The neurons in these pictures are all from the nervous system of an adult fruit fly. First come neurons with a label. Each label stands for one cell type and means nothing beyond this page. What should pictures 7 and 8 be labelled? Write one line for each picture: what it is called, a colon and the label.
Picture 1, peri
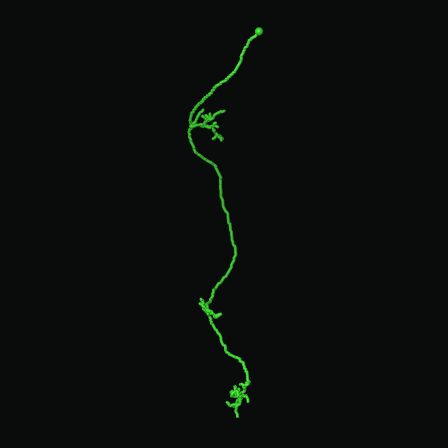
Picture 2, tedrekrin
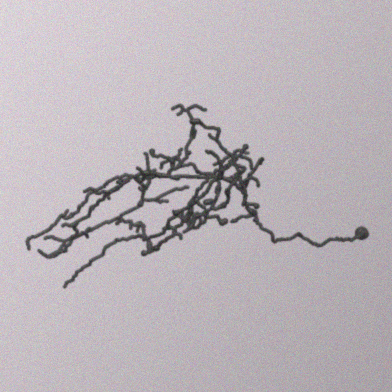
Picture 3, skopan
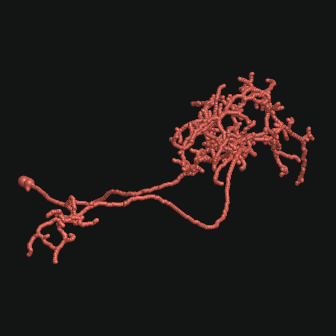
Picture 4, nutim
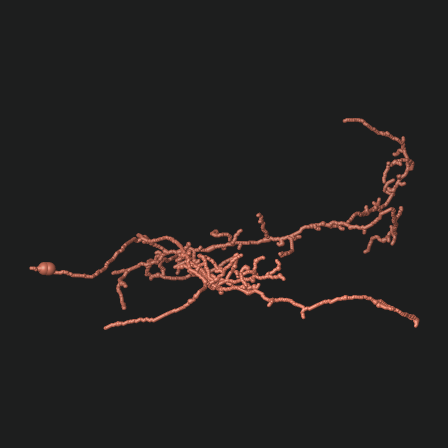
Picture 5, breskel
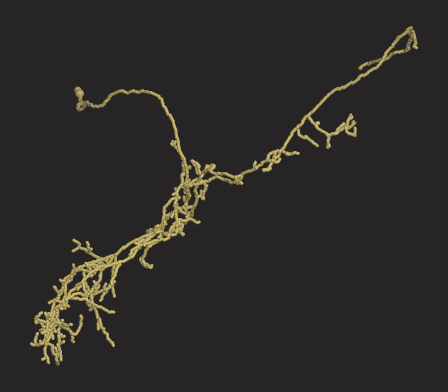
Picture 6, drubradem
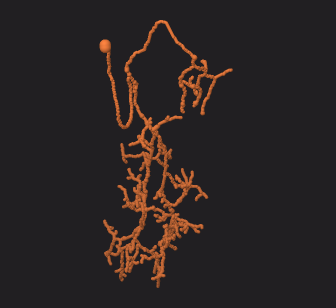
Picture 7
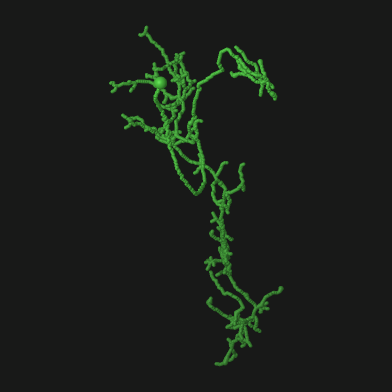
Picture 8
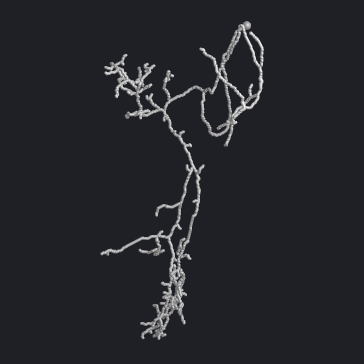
7: drubradem
8: drubradem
